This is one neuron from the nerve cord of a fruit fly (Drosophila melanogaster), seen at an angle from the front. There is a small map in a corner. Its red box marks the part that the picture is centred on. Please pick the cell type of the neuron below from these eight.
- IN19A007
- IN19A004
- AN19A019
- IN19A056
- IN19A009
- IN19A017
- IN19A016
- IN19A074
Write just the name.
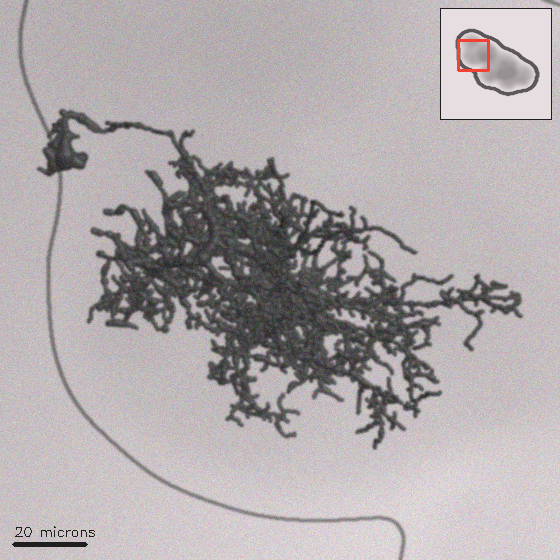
IN19A004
